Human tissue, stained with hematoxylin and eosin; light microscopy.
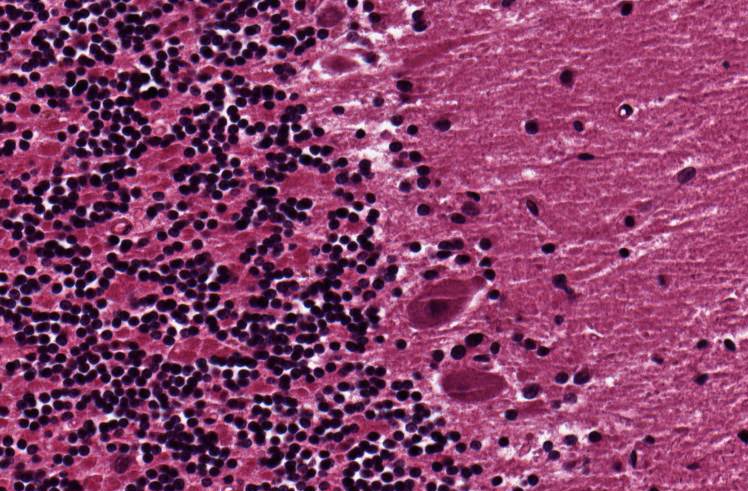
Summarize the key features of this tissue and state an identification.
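The left half of the field is densely packed with small, round, deeply stained nuclei that show hardly any visible cytoplasm. Small pink cell-free patches lie scattered among these packed nuclei. The right half is a pale pink zone with a finely fibrillary background and few nuclei, which are small and lie singly. This tissue is cerebellum.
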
